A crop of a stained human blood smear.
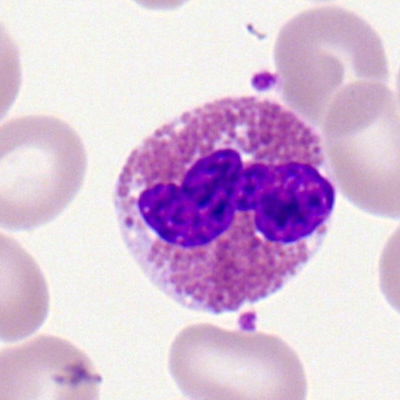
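Eosinophil. Point one, the nucleus: lobed, stretching across the middle of the cell, with no nucleoli to be seen. Point two, the cytoplasm: packed with pink-orange granules. Point three, the granules: of fairly even size throughout the cell.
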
